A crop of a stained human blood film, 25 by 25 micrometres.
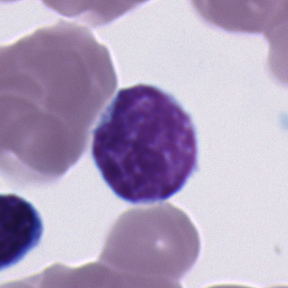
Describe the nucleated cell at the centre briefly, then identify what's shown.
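Nucleus first: it is round, with no indentation anywhere along its outline. It measures about 10 by 9 micrometres and takes up about 90% of the cell's area. Next, the whole cell is about 10 micrometres across. As for cytoplasm, there is only a very thin pale rim, clearest along the left edge. Checking for granules turns up none that are distinct, and no vacuoles are visible either. This is a typical lymphocyte.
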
